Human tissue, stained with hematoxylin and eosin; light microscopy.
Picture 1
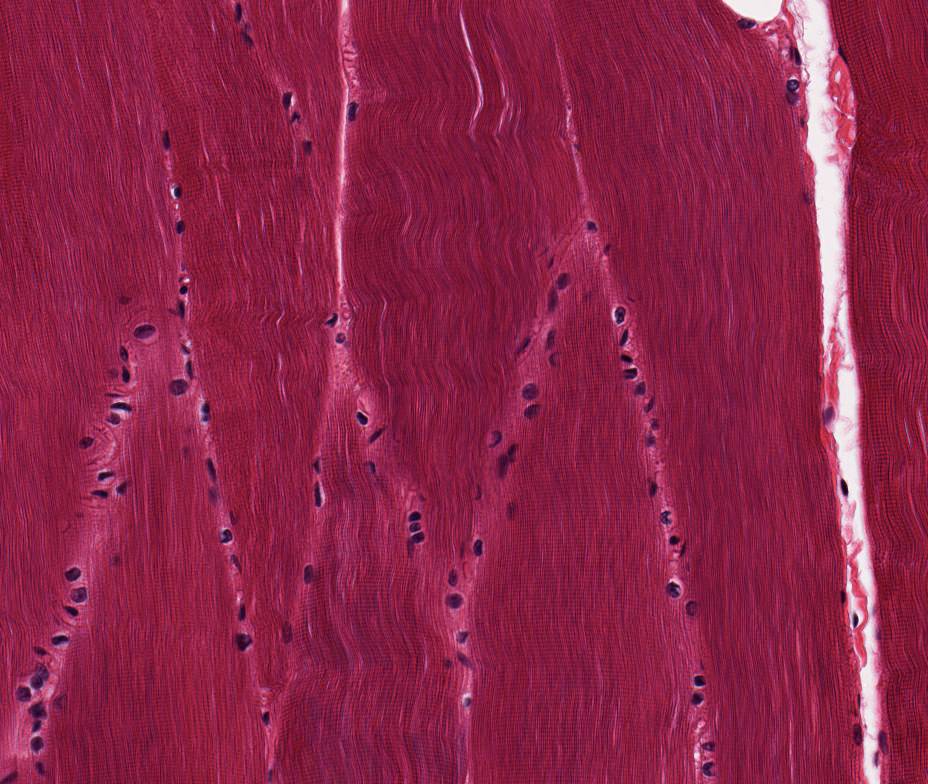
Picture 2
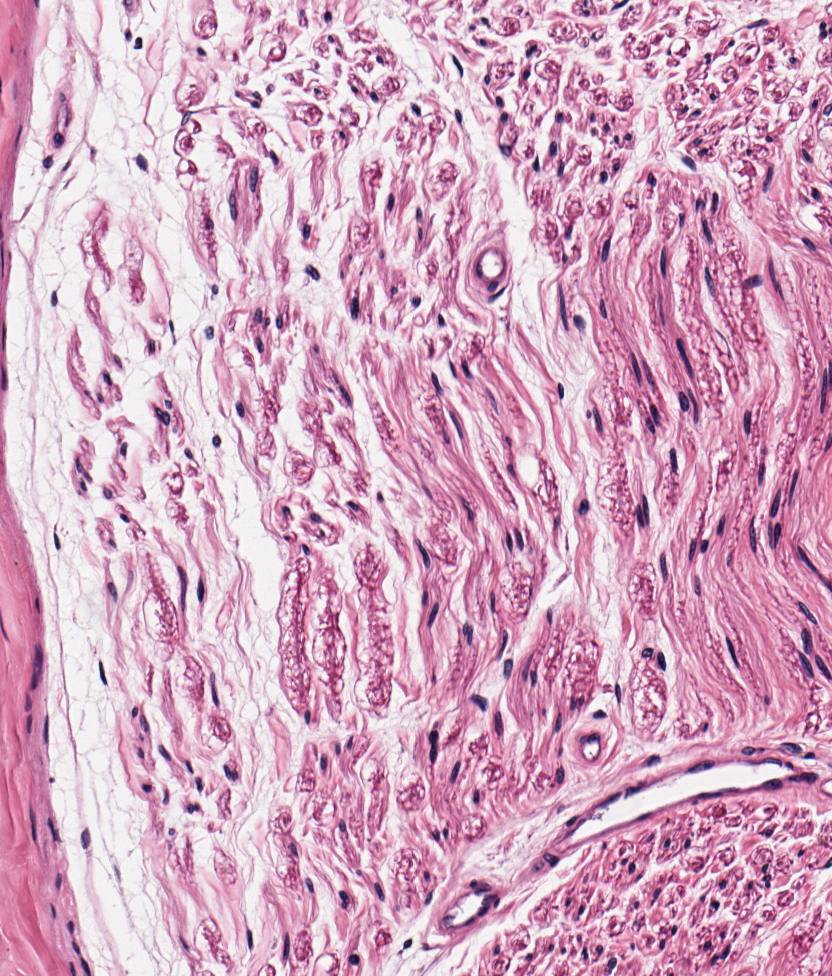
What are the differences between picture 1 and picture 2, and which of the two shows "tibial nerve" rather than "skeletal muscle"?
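Picture 1 shows skeletal muscle; picture 2 shows the tibial nerve. In skeletal muscle, small, dark, oval to elongated nuclei lie at the fibre edges, along the boundaries between neighbouring fibres rather than in their centres. The fibres stain a deep, even red-pink, and their myofibrils follow a gently wavy course. In the tibial nerve, many fibre profiles hold bubbly, finely vacuolated pink material.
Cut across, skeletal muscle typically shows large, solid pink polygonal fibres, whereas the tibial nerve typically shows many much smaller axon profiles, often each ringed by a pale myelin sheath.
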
